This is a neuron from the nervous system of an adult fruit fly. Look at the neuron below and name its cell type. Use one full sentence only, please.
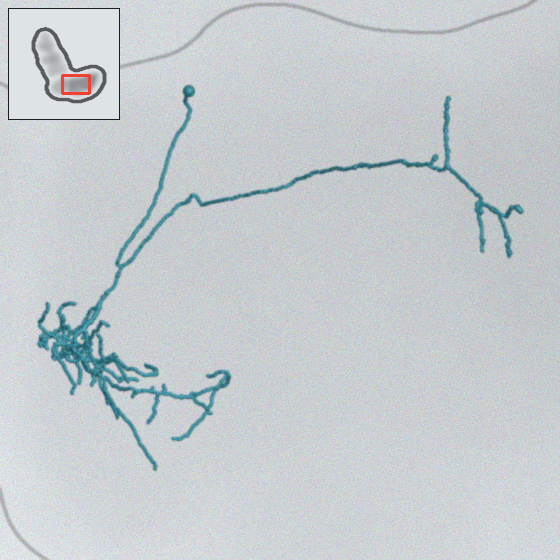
To this neuron applies the cell type name CB2050.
